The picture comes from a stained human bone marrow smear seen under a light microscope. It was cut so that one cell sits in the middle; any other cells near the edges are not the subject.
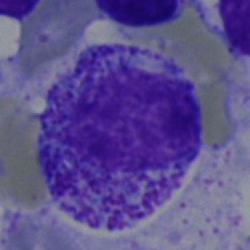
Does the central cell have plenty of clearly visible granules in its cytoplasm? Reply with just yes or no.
Yes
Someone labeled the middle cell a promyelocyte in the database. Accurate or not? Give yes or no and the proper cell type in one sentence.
Yes, the identification of the central cell as a promyelocyte is correct.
